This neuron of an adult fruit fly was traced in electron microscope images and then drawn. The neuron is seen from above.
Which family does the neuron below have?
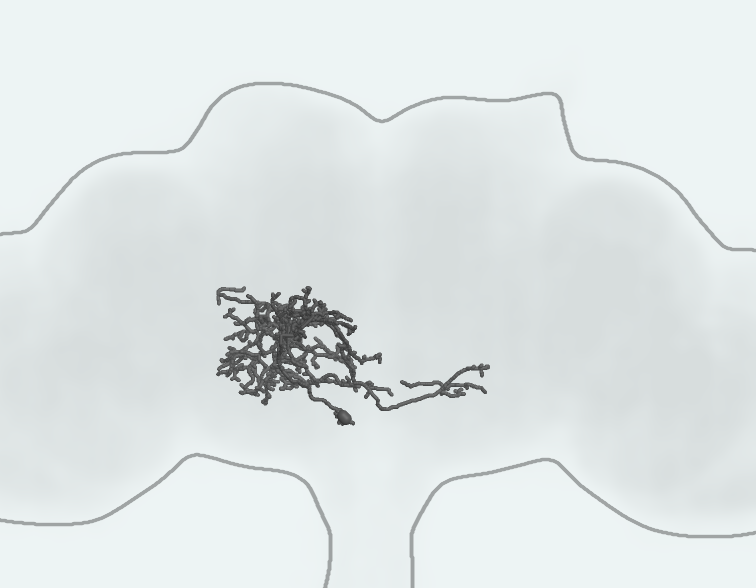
hemilineage DM4_dorsal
